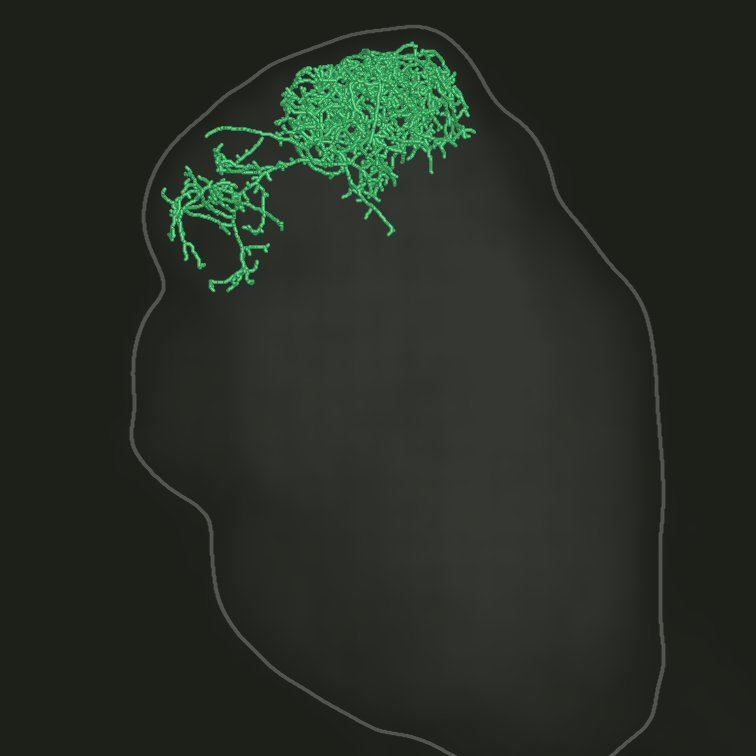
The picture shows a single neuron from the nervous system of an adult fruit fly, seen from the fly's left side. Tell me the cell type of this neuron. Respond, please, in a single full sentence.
The cell type name for this neuron is SMP049.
